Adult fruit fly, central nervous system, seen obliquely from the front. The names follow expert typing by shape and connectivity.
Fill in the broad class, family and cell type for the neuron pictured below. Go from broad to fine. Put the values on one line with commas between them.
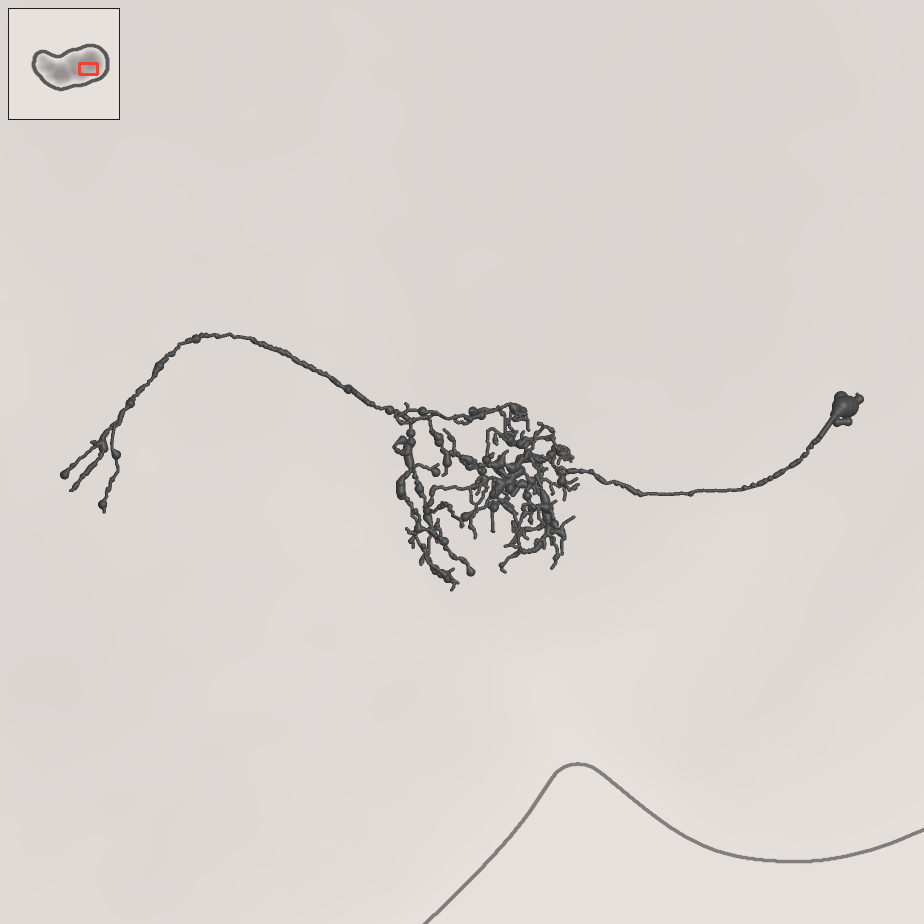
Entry: central-brain intrinsic neuron, hemilineage ALl1_dorsal, l2LN20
